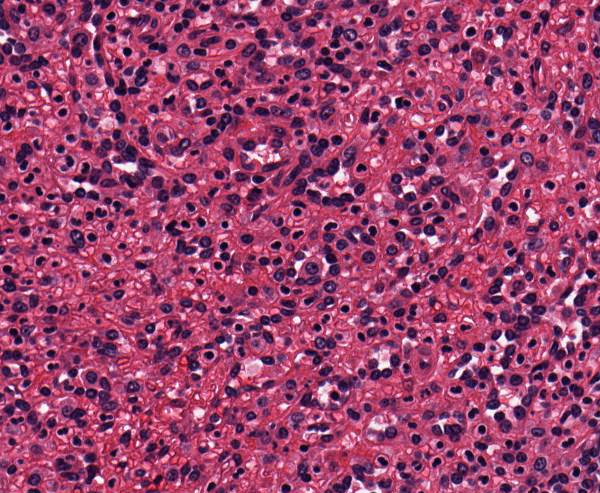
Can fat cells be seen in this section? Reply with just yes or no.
No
